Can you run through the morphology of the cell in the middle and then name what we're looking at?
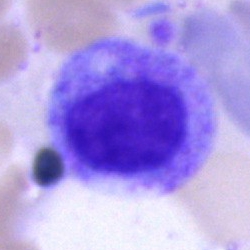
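Nuclear chromatin stains dense, dark purple and fairly even throughout. A moderate pale lilac-blue rim of cytoplasm is widest above the nucleus, where a small pale clear area lies. Fine purple granules are scattered through it, most visible near the cell edge. It is a myelocyte.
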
